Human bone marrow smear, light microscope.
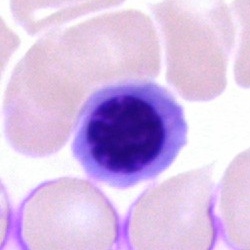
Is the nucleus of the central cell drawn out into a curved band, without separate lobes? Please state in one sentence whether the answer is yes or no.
No, the nucleus of this cell is round or oval, not drawn out into a band.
